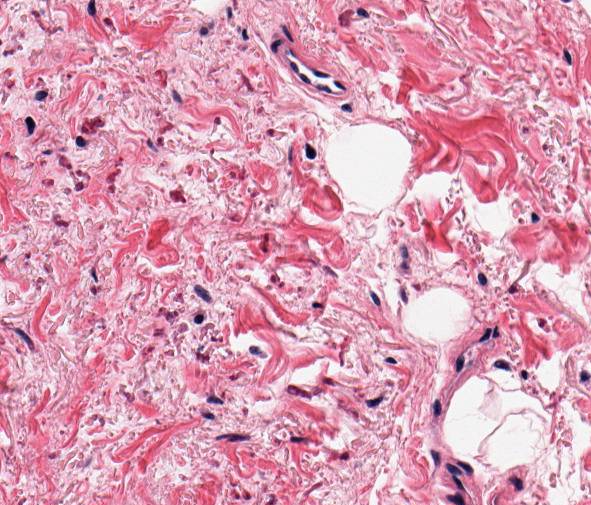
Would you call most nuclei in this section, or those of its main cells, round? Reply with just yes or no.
No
